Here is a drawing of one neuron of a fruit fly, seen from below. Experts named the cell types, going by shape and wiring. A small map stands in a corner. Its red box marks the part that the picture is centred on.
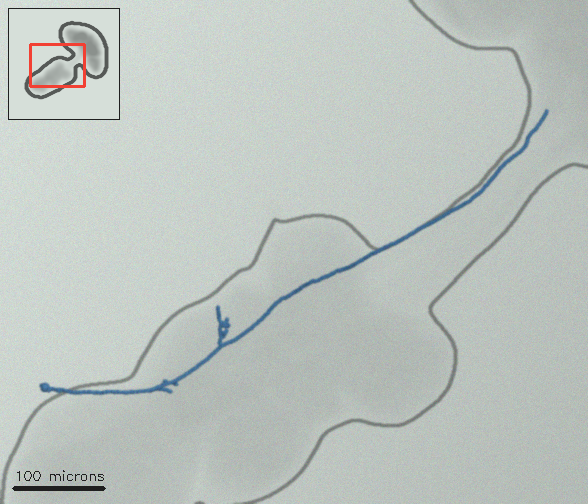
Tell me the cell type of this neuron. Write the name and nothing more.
SApp01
